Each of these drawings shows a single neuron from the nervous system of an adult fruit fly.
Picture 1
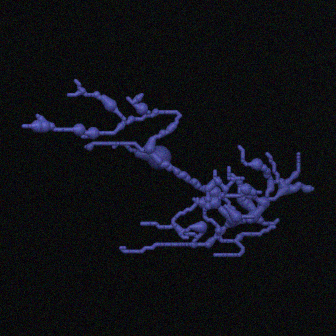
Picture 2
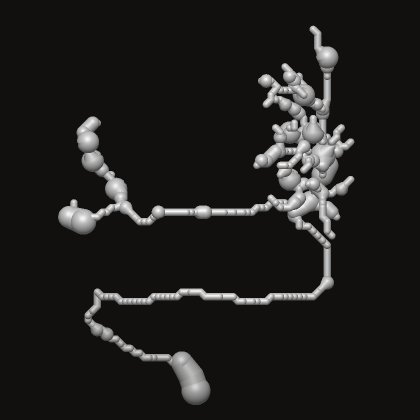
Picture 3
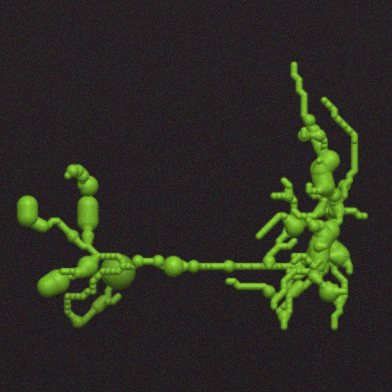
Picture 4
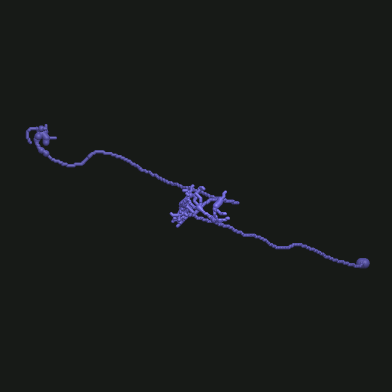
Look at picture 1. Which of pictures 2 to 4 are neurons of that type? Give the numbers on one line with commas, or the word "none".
2, 3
